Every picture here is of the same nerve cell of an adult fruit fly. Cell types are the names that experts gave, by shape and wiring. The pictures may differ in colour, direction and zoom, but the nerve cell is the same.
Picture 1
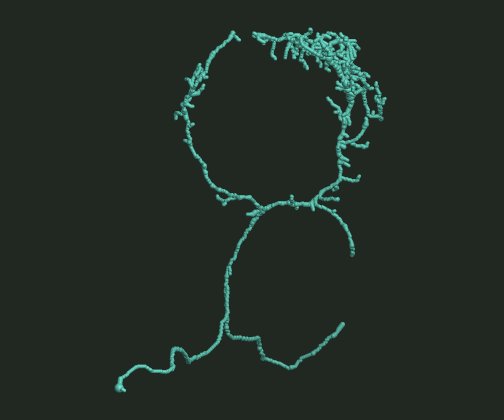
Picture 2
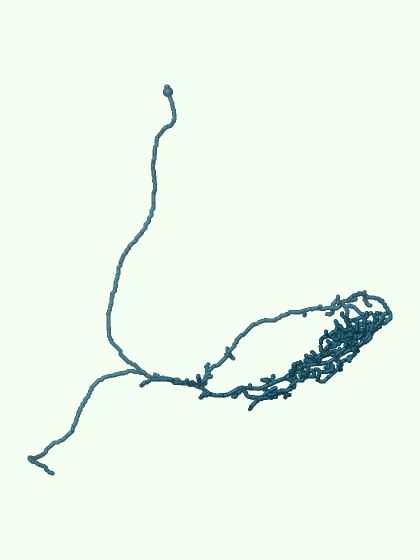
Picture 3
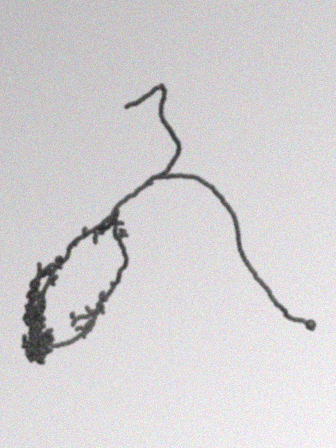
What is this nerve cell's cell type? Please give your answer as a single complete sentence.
In the scheme of cell types, this nerve cell is IN23B033.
